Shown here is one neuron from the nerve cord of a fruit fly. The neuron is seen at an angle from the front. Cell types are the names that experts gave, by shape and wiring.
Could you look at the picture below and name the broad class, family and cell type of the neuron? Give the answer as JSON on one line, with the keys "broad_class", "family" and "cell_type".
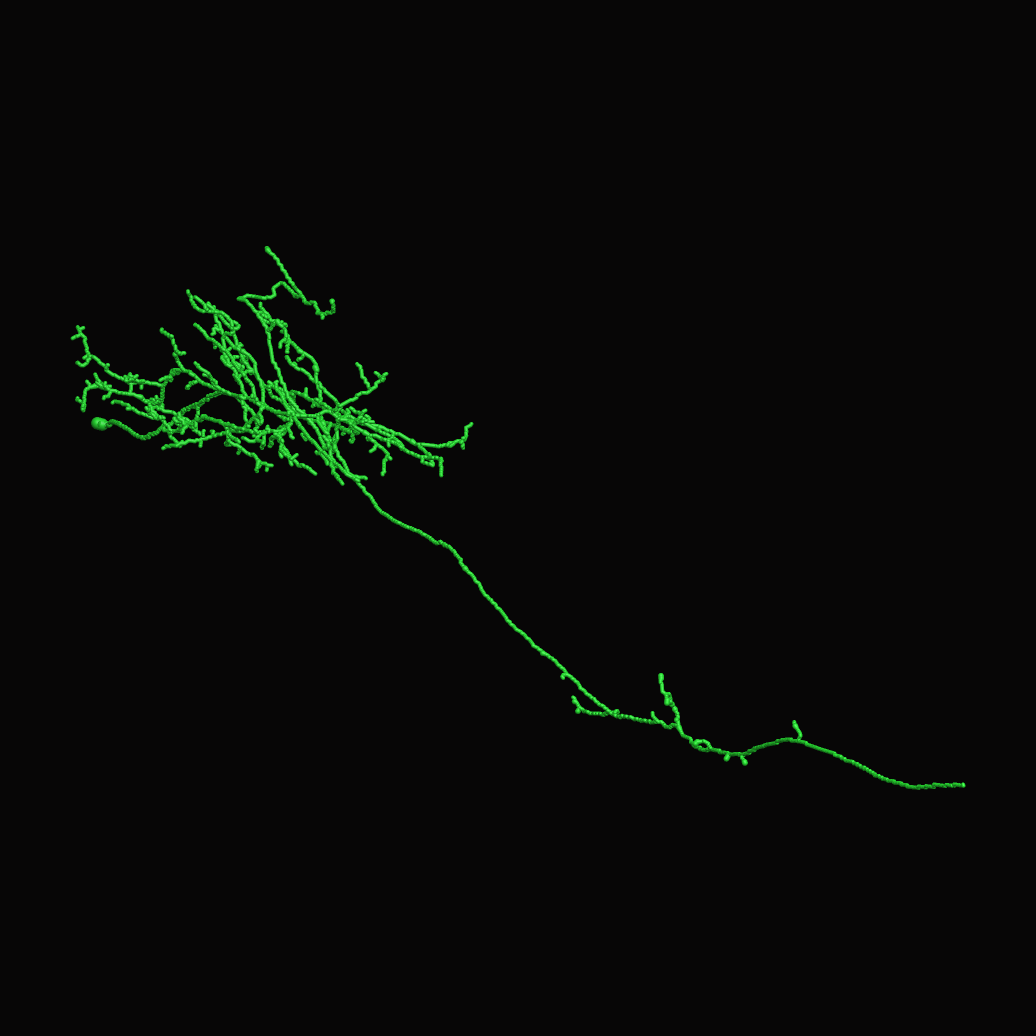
{"broad_class": "ascending neuron", "family": "hemilineage 05B", "cell_type": "AN05B062"}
